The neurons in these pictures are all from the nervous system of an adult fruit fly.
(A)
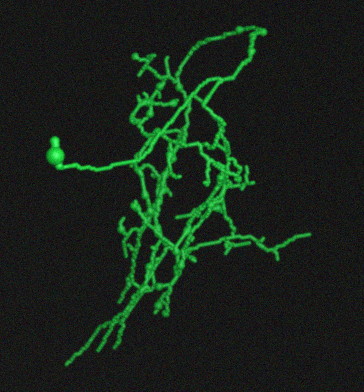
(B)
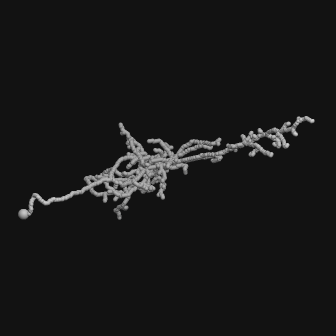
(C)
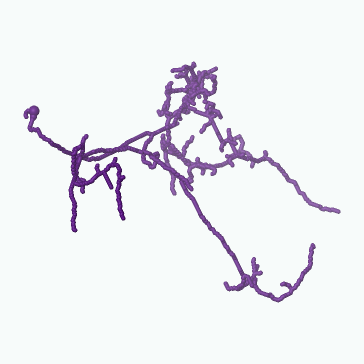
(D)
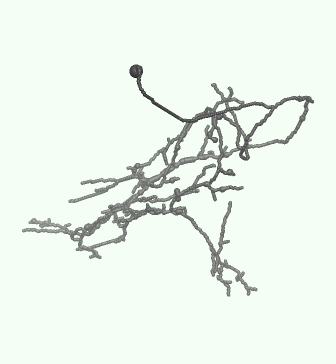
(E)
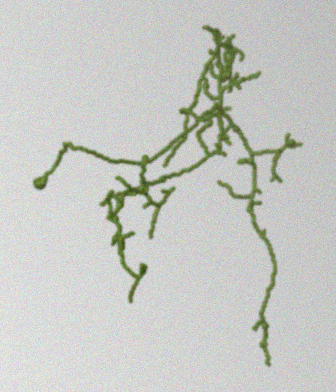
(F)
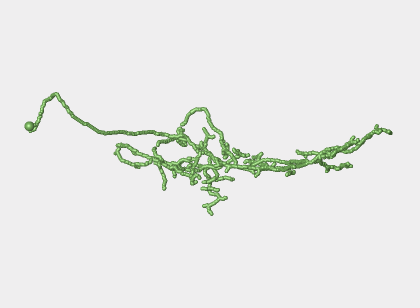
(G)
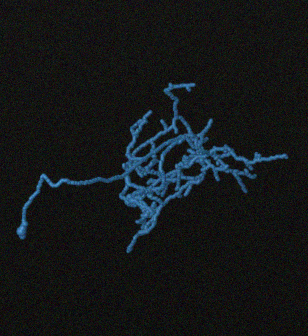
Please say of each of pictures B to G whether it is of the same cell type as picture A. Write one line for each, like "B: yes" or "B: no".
B: no
C: no
D: yes
E: no
F: no
G: no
